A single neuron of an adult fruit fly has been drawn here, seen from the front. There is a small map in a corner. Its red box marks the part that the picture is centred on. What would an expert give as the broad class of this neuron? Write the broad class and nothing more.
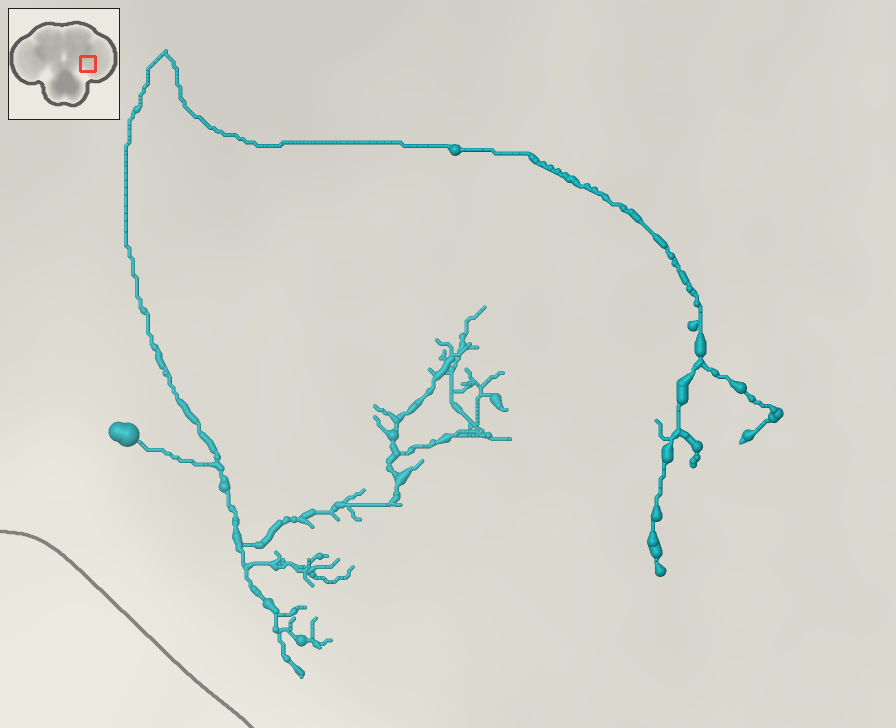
optic-lobe intrinsic neuron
